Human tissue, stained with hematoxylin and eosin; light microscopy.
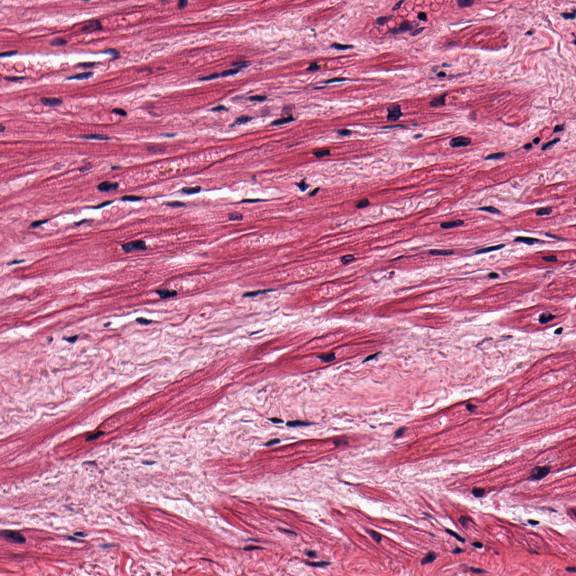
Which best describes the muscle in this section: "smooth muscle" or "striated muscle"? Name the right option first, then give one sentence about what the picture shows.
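Striated muscle. Fine cross-striations are visible within many of the fibres.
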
